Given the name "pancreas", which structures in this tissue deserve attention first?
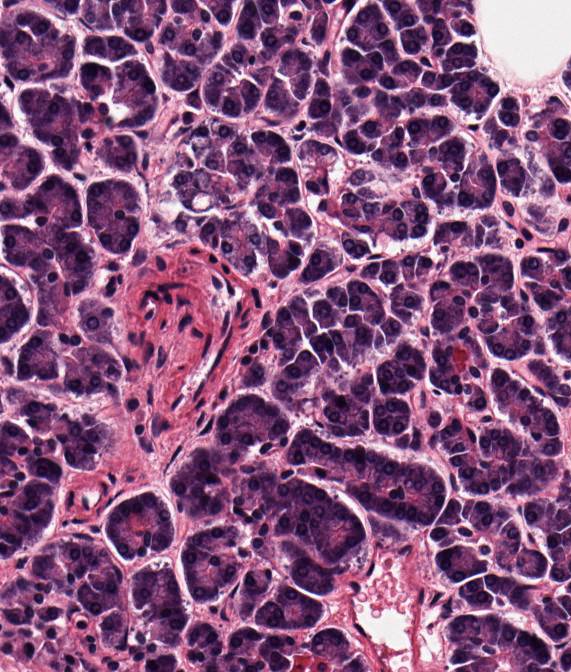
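First, the acinar cells have deeply purple, basophilic cytoplasm, in keeping with the pancreas.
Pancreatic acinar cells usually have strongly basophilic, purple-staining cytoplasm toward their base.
Next, their nuclei are round and lie toward the base of the cells. Apart from one spot, only thin strands of pink connective tissue separate the acini, which also fits the pancreas.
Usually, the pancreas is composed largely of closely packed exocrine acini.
The exception lies left of centre: a focus of pink collagenous stroma with wavy spindle-shaped nuclei.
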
